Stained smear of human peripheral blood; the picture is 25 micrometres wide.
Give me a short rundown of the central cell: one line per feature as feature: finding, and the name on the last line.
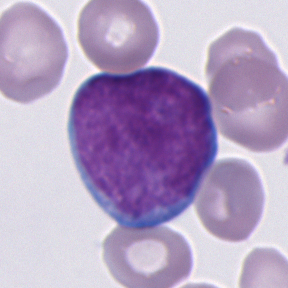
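Cytoplasm: thin rim, widest along the lower edge
Nucleus: fills almost the whole cell, about 13 micrometres across
Chromatin: finely stippled, evenly spread, no coarse dark clumps
Border: smooth, without projections or blebs
Name: myeloblast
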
